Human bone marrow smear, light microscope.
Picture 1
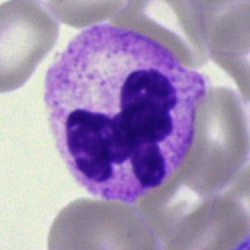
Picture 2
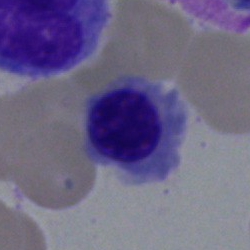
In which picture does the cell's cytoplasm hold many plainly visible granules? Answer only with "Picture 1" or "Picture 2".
Picture 1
